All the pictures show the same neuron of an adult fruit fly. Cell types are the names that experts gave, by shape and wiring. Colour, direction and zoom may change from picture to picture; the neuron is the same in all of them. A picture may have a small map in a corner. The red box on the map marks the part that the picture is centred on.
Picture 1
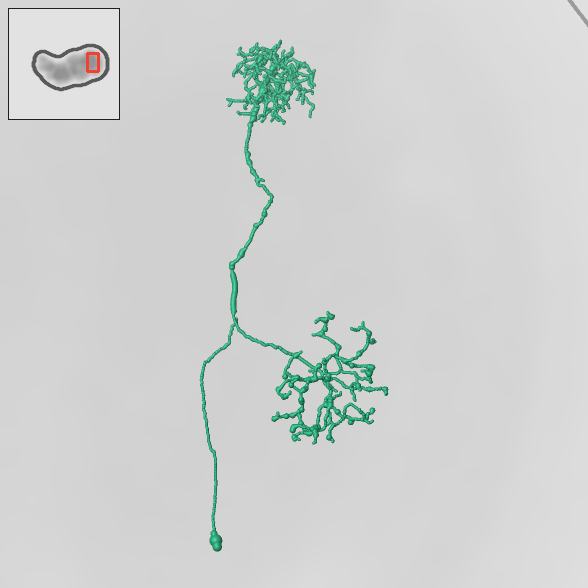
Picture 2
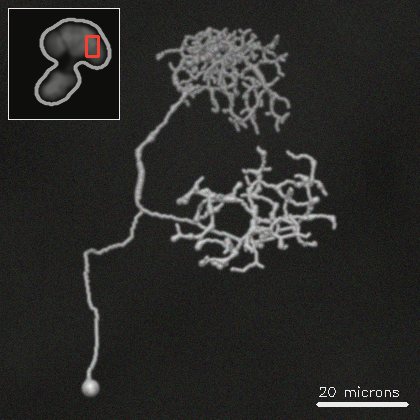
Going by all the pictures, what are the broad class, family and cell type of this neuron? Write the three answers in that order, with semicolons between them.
visual projection neuron; hemilineage VPNv1; LC17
